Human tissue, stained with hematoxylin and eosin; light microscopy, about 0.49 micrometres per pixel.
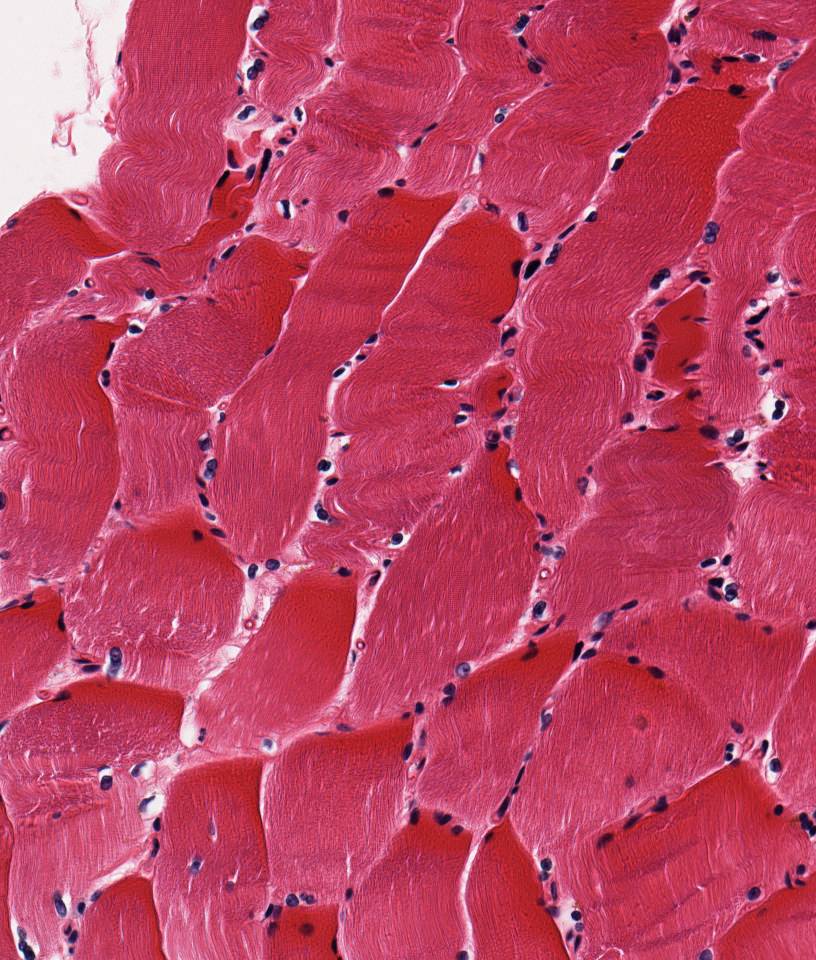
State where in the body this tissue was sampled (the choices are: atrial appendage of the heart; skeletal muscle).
skeletal muscle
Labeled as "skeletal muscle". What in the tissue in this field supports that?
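Checking the nuclei first: they sit at the edges of the fibres, not in their centres.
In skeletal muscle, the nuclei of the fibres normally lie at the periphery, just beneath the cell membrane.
That placement goes with skeletal muscle. The nuclei themselves are small, dark and flattened or oval. Next, the fibre cytoplasm: it is deeply eosinophilic and shows fine wavy striations. Last, the spacing: only thin strands of endomysium separate neighbouring fibres.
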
